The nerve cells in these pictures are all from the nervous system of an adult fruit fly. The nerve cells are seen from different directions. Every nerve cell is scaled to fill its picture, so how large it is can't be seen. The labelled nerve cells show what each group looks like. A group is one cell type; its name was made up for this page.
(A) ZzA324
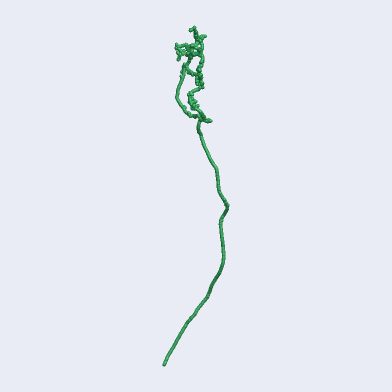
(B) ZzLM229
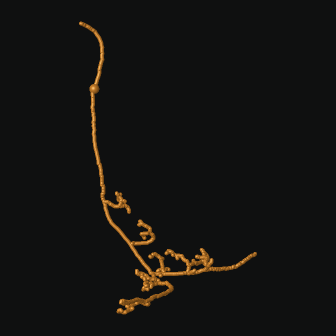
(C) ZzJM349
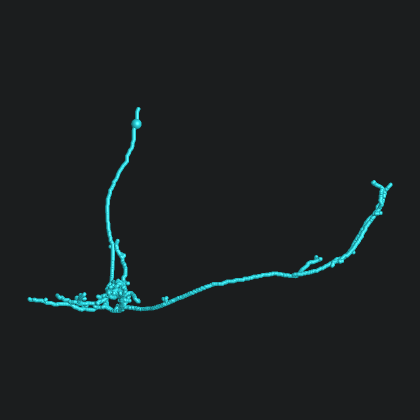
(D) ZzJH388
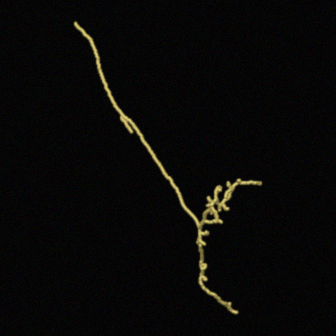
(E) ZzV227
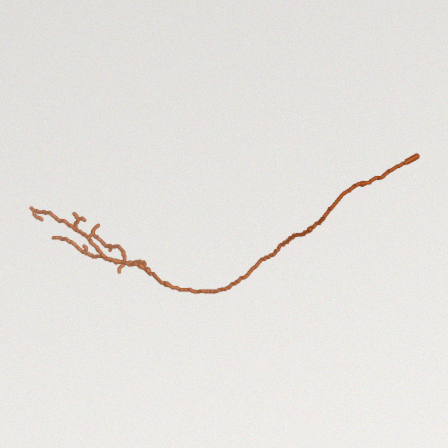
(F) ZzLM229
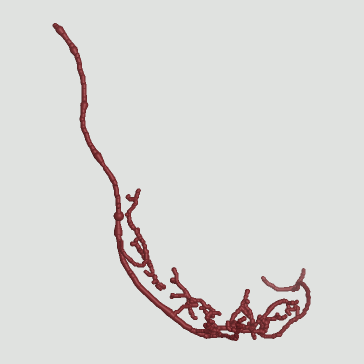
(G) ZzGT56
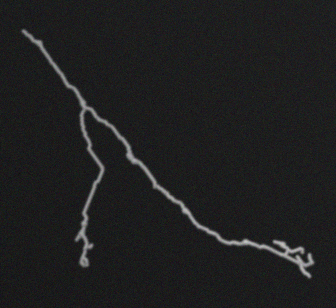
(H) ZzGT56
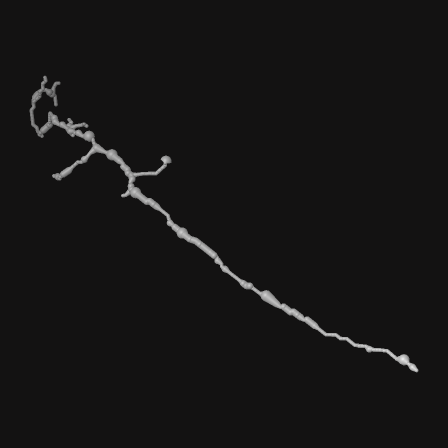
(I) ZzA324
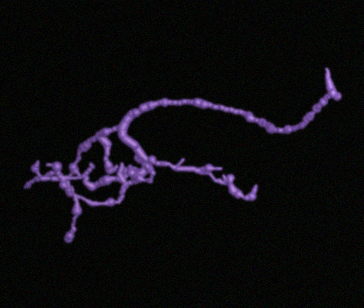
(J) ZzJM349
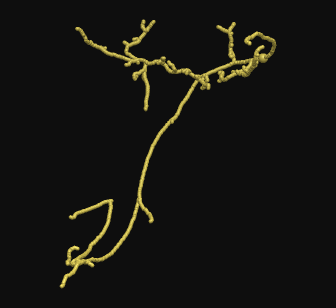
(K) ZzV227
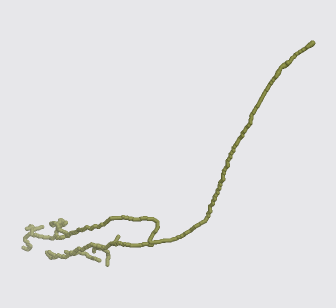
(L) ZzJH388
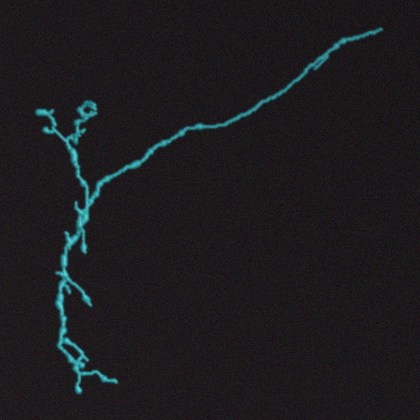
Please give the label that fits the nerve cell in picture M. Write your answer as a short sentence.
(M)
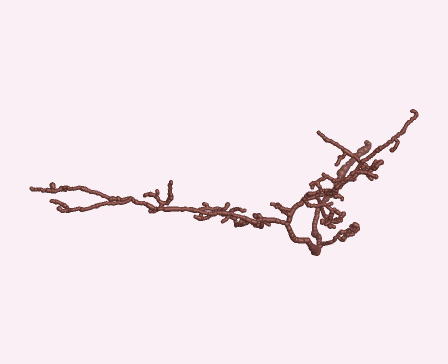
It belongs to ZzLM229.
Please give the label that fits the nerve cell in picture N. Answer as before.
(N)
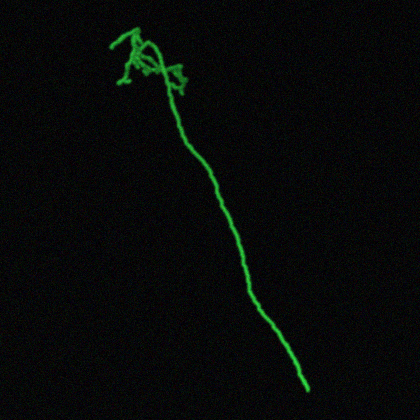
It belongs to ZzJH388.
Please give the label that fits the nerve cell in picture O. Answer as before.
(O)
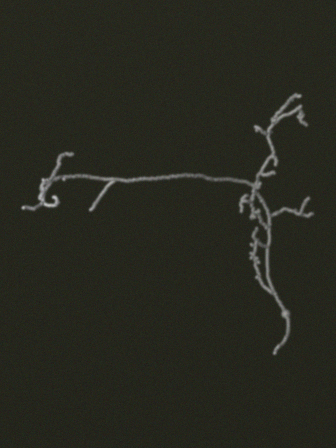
It belongs to ZzJM349.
